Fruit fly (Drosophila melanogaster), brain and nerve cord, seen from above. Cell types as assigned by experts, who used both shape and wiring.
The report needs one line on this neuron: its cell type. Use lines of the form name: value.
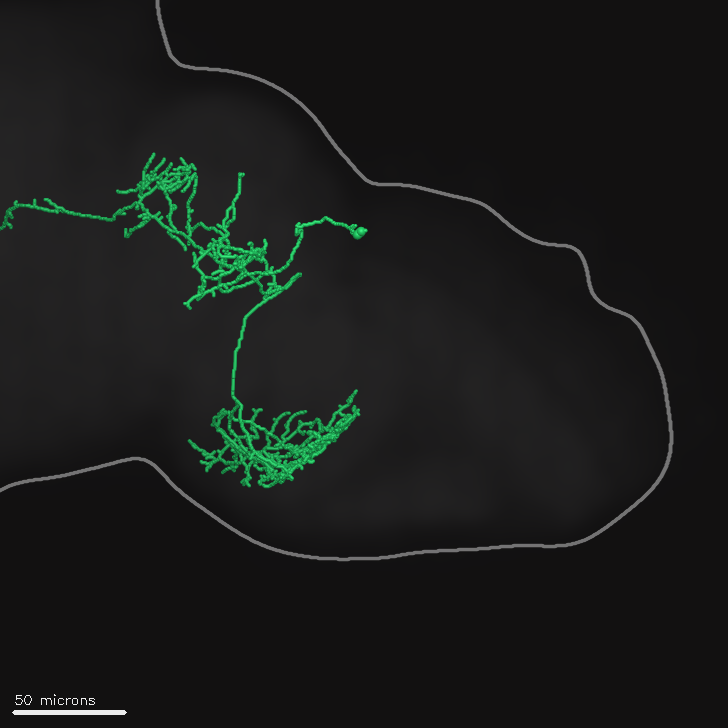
cell type: LoVP108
